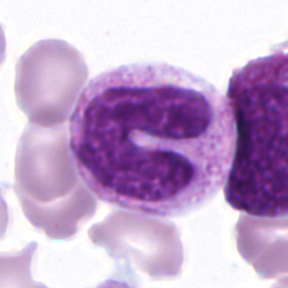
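Band neutrophil, central cell, stained peripheral blood smear. Outline round and smooth. Nucleus a single continuous curved band, not divided into separate lobes, its deep indentation opening toward the right side of the cell. Cytoplasm pale pinkish-lilac.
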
